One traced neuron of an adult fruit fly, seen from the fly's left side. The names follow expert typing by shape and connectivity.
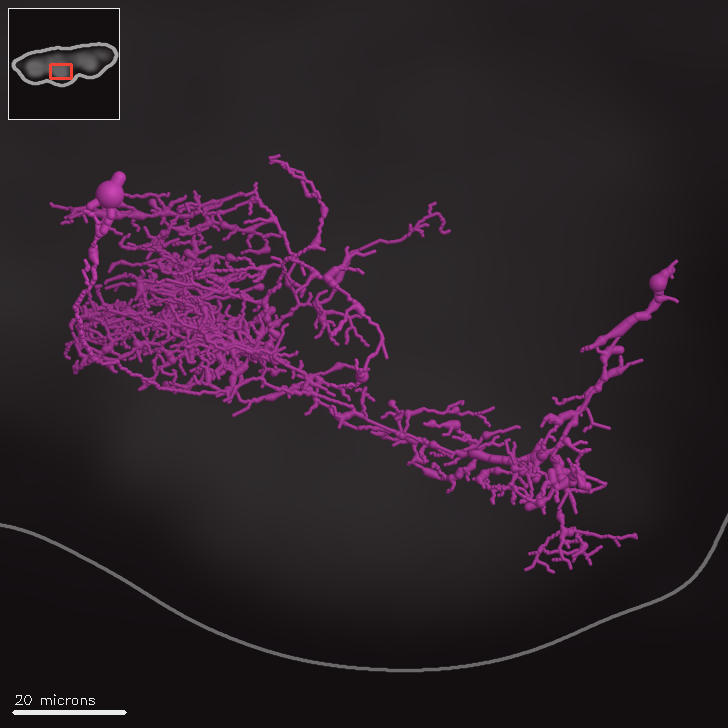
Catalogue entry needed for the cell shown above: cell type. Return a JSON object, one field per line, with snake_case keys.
{
 "cell_type": "IN09A016"
}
